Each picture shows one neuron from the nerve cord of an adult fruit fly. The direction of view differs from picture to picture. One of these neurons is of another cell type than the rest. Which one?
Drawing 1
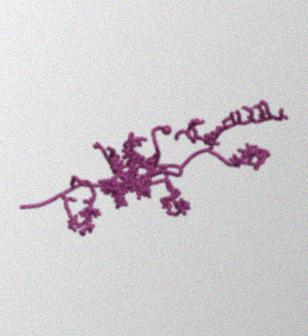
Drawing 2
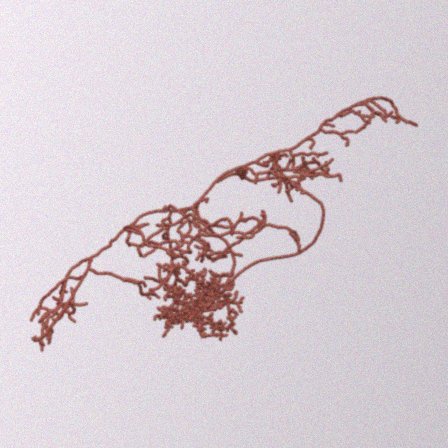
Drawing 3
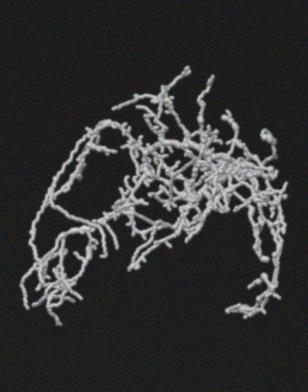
3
